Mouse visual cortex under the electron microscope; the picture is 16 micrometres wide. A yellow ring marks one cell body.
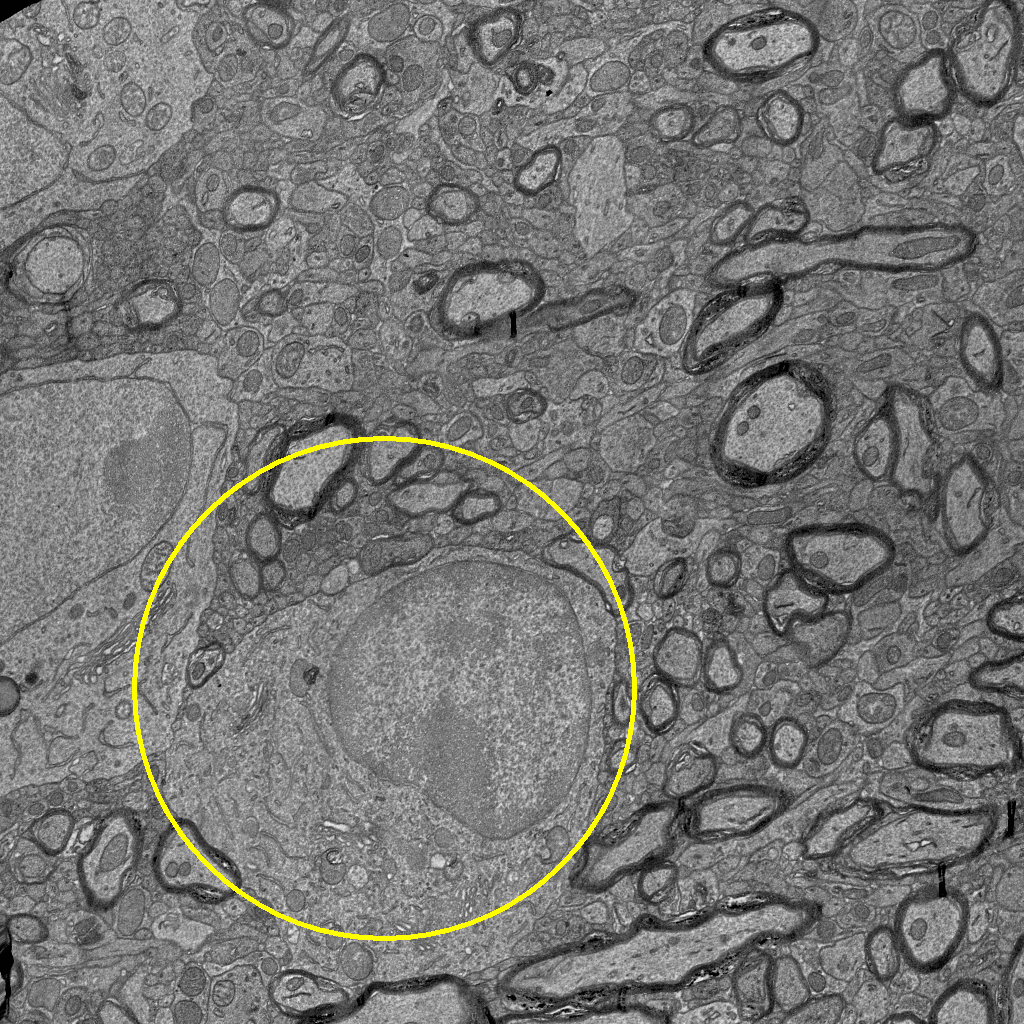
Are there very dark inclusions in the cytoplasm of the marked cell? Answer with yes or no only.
Yes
